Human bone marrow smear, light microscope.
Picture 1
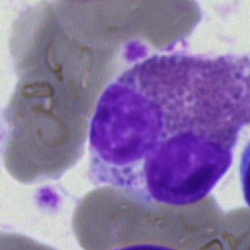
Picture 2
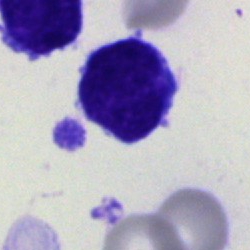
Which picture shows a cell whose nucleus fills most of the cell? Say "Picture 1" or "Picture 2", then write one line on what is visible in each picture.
Picture 2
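In picture 1: Cytoplasm is plentiful above and to the right of the nuclei.
In picture 2: Almost no cytoplasm is visible around the nucleus.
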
